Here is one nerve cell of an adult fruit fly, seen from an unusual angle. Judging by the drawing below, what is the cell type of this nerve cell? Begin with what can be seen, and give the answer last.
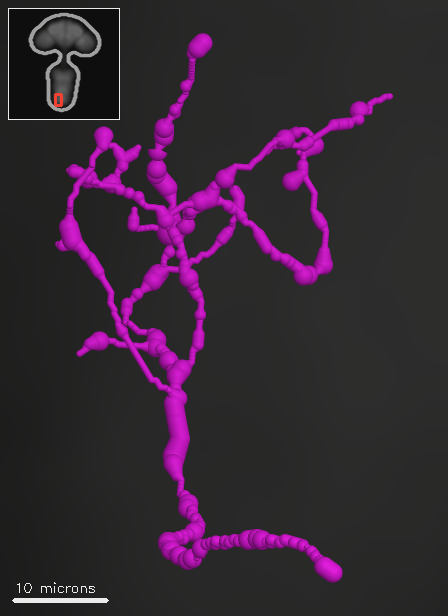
It lies in the nerve cord. From top to bottom in the picture it spans about 60 microns. It is a sensory neuron entering the nerve cord. It is of cell type SNxx02.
